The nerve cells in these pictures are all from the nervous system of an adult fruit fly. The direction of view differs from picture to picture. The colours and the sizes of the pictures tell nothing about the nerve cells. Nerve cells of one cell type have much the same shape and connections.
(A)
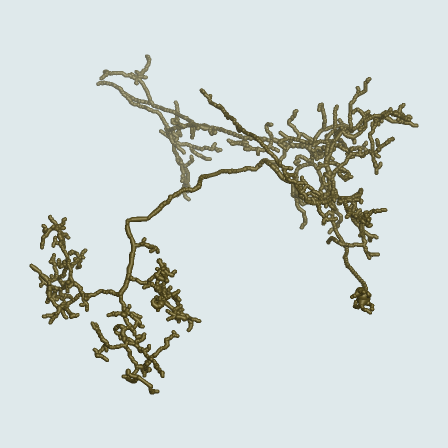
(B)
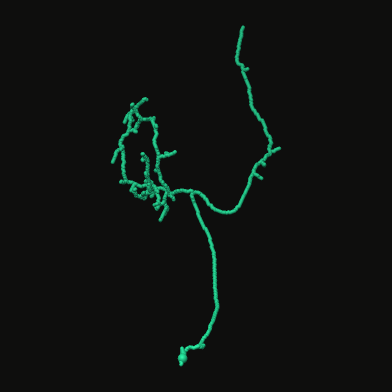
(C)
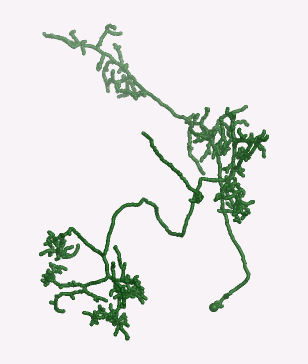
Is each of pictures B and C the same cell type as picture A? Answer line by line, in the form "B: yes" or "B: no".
B: no
C: yes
